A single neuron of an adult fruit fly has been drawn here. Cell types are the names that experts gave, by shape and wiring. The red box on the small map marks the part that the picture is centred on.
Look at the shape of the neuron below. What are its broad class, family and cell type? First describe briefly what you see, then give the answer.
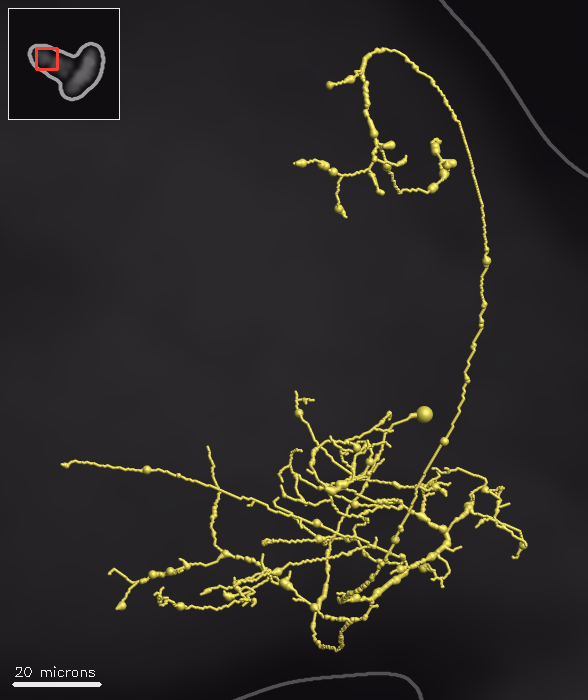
The cell body is on the right of the picture. From top to bottom in the picture it spans about 140 microns. The picture shows dozens of branch ends. This is a nerve-cord intrinsic neuron. The family is hemilineage 01A. Its cell type is IN01A089.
